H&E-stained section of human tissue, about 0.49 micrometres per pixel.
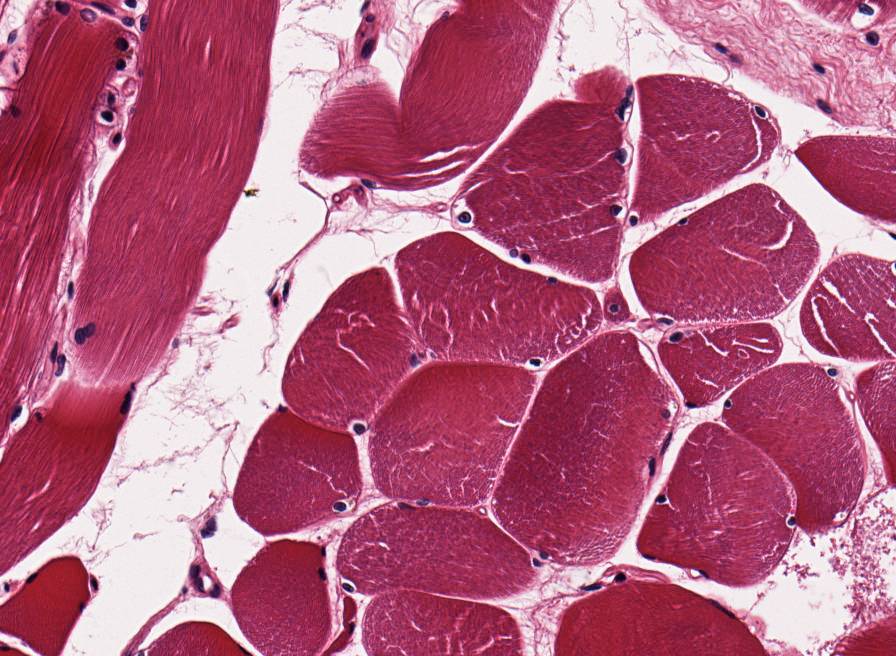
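Skeletal muscle. In cross-section the fibres are polygonal with rounded corners, and their nuclei sit at the fibre edges rather than centrally; these peripheral nuclei are small, dark and few in each profile. Fibres cut lengthwise on the left run from the top toward the bottom.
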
